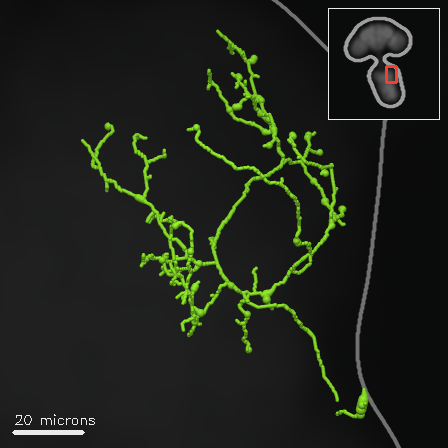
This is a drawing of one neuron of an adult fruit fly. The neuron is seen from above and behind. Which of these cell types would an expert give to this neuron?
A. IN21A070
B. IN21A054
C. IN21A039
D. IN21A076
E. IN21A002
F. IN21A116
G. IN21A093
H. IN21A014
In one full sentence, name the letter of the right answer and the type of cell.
Cell type IN21A070, option A, is the one the neuron has.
